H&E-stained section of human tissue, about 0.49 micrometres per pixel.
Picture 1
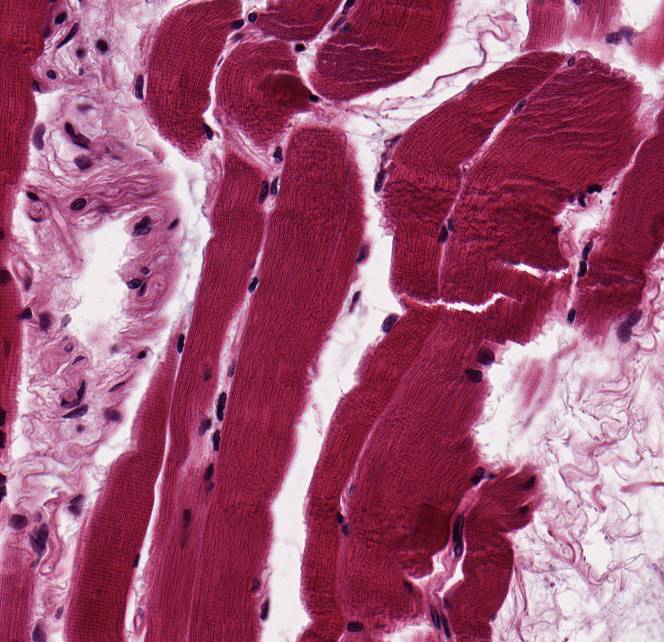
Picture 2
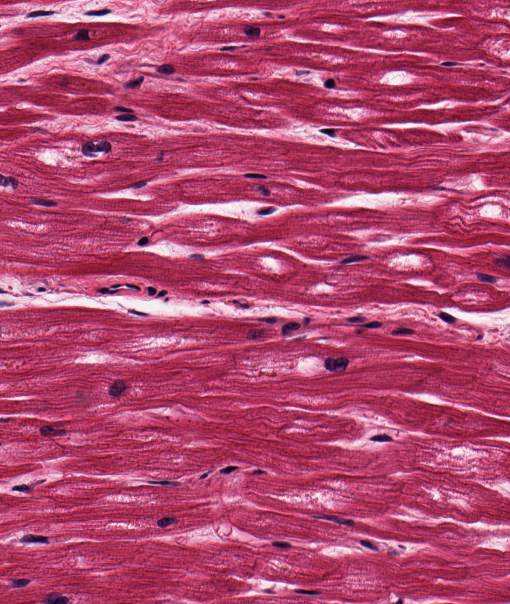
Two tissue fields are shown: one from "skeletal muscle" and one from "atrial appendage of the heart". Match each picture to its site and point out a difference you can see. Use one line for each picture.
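Picture 1 – skeletal muscle. The dark, flattened nuclei of the fibres lie at their edges rather than in their centres.
Picture 2 – atrial appendage of the heart. The muscle fibres have single oval nuclei lying centrally within the fibre.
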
